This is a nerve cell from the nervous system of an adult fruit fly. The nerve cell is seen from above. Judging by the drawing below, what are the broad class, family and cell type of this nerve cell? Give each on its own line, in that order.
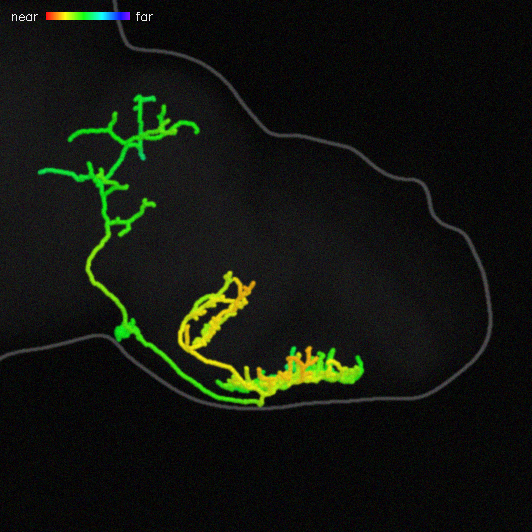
visual projection neuron
LPT
LPT29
